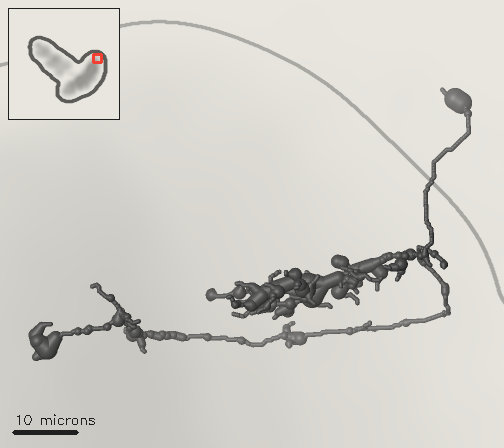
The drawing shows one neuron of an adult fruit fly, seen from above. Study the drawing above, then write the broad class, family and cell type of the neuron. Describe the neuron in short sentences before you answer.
Its cell body lies at the upper right of the picture. By the scale bar it is about 70 microns wide in this view. It is an optic-lobe intrinsic neuron. Its family is Mi. The cell type is Mi4.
